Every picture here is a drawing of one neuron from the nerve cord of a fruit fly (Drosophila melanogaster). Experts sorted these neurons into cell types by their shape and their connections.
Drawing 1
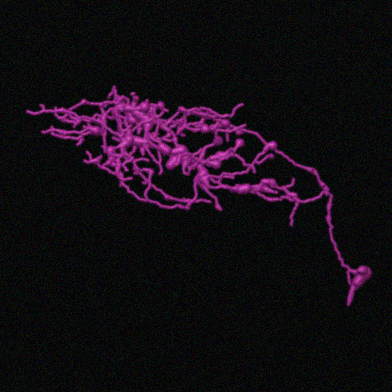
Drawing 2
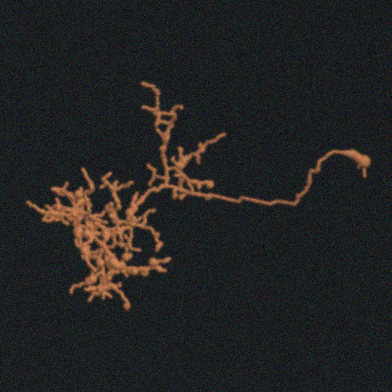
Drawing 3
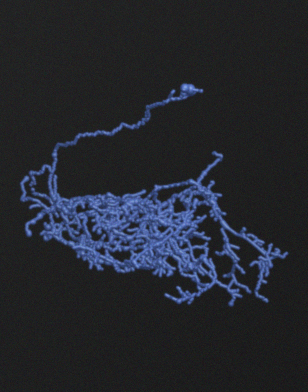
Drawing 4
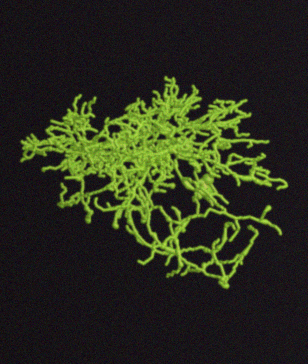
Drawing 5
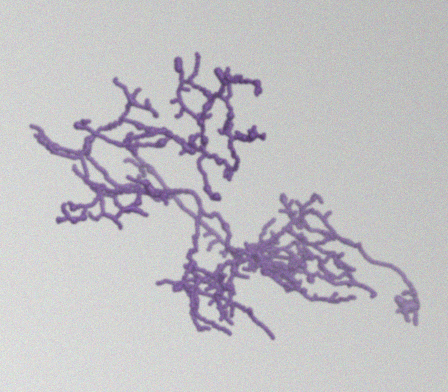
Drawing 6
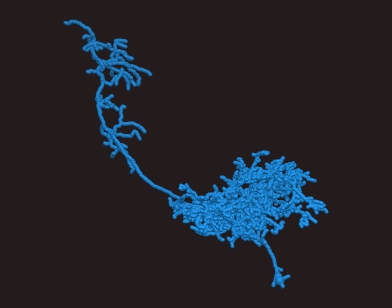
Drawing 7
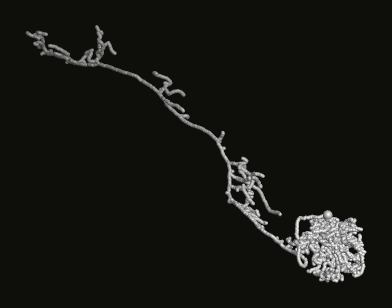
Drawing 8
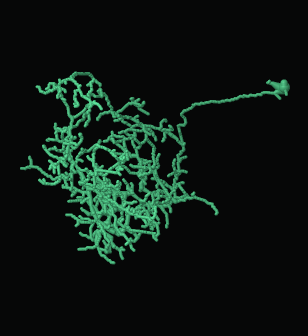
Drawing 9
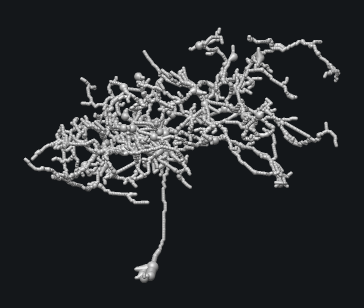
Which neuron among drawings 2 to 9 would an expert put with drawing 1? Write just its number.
2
